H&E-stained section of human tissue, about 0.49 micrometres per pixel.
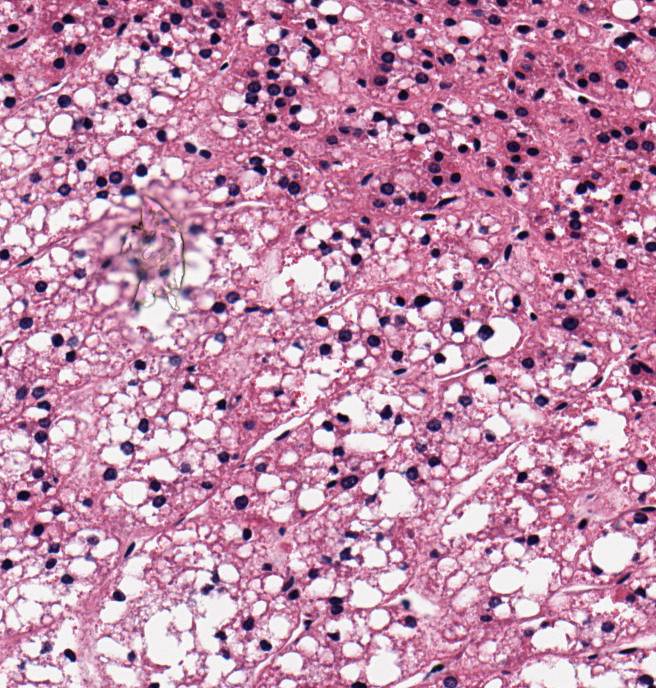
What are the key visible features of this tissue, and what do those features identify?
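Cells are arranged in cords and nests, separated by thin strands running between them. Over the left and lower parts of the field, most cells have pale cytoplasm filled with many clear round vacuoles. Toward the upper right, the cytoplasm is more solid and pink, with fewer vacuoles. No thick bands of fibrous stroma appear anywhere. The tissue is adrenal gland.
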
